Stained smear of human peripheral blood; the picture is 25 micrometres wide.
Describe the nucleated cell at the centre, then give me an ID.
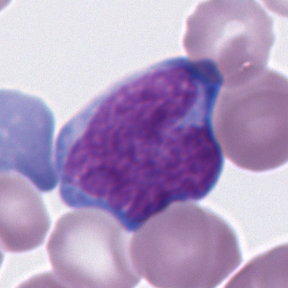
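Most of the cell is taken up by the nucleus, which stains a deep reddish purple. Around it, the cytoplasm forms only a narrow rim, and that rim is blue. The cell is a myeloblast.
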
